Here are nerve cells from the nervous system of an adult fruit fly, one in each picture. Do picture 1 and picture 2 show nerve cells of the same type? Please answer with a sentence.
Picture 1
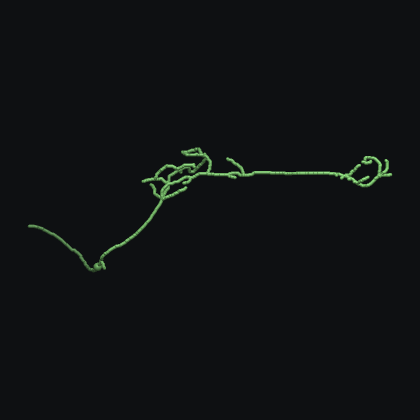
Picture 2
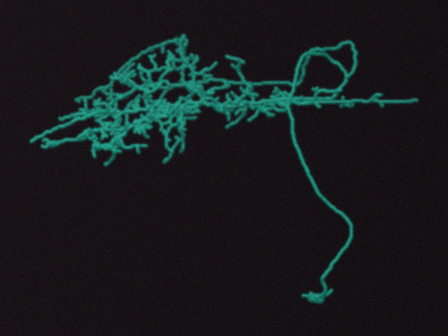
They are of different cell types.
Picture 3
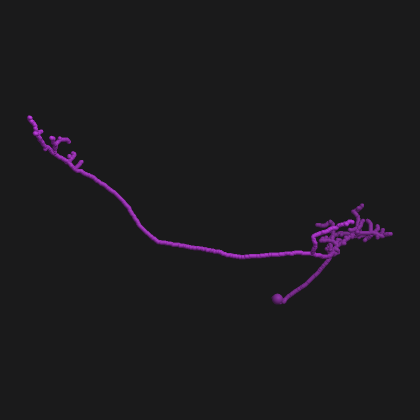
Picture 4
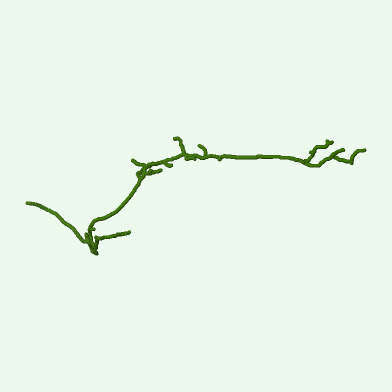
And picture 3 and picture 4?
They are of different cell types.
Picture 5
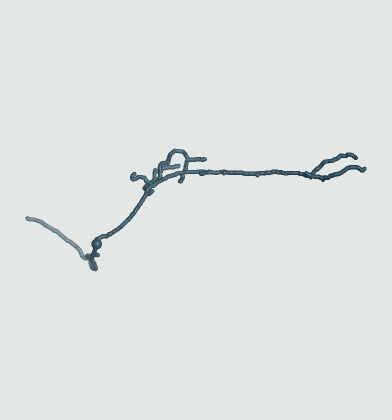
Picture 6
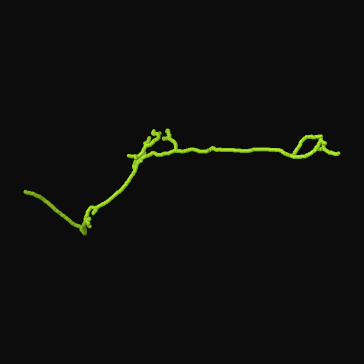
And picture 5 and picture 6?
They are of the same cell type.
